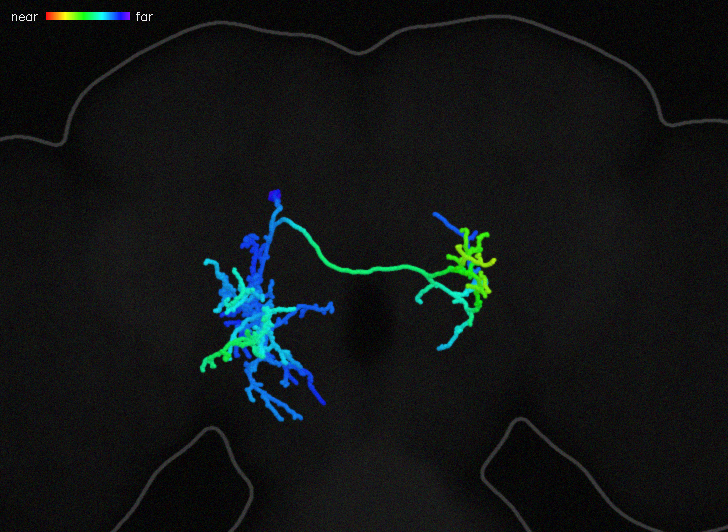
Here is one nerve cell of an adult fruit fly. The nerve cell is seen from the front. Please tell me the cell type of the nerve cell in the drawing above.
PS197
